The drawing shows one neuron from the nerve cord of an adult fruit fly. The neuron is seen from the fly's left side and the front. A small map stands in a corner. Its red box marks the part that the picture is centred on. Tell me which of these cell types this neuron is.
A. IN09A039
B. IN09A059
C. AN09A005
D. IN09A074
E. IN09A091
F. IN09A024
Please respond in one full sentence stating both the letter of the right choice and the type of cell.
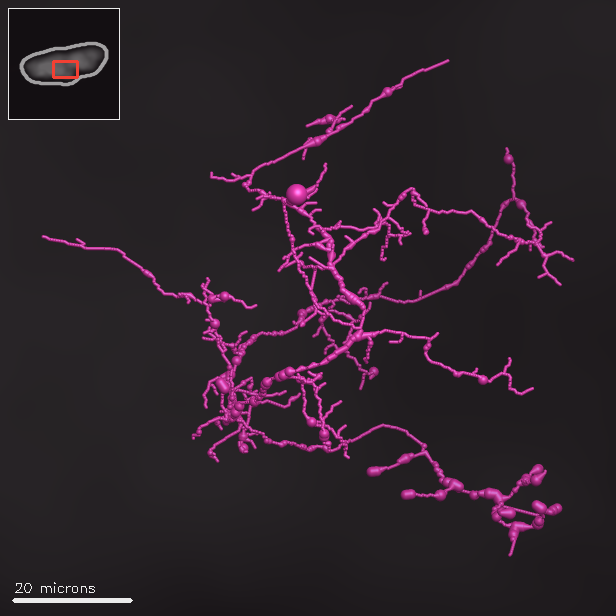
Given as option B, IN09A059 is the cell type for the neuron.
